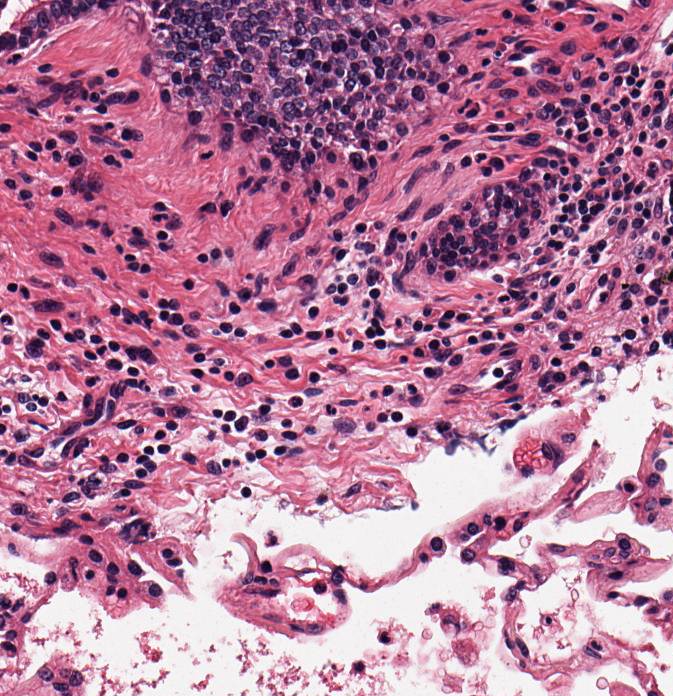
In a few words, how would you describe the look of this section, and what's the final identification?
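First, dense cellular fibrous tissue fills the upper two-thirds; open spaces divided by thin walls, the rest. Next, a dense lymphocyte cluster lies at top centre, a smaller one just right of centre. The lower-left space holds pale pink granular material and a few red blood cells. It is lung.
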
